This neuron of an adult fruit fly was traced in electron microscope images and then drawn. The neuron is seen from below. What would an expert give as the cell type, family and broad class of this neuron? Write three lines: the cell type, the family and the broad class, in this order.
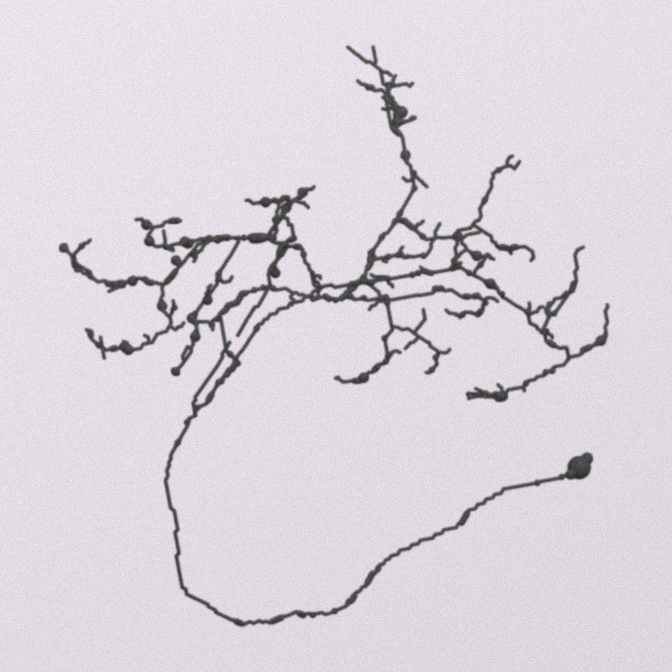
CB4117
hemilineage VLPp&l1_anterior
central-brain intrinsic neuron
